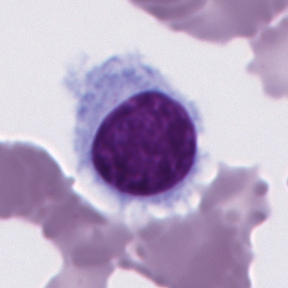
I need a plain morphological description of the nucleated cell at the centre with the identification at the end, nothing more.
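The cytoplasmic border is ragged, with fine hair-like projections. The nucleus sits off-centre toward the lower right, leaving the widest band of pale greyish-blue cytoplasm at the upper left. Its chromatin is dark purple and mottled rather than fine and even. Answer: hairy cell.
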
